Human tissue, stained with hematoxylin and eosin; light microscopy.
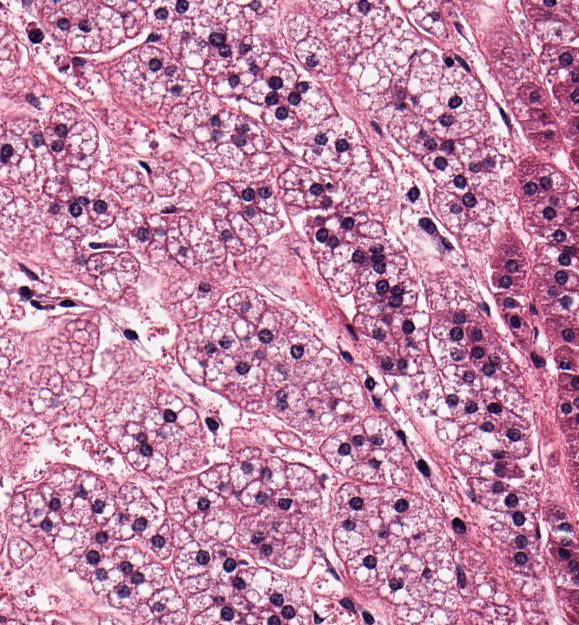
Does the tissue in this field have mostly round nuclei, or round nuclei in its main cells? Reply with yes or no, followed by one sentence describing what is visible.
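Yes. Each cell has a small, round, darkly staining nucleus.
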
